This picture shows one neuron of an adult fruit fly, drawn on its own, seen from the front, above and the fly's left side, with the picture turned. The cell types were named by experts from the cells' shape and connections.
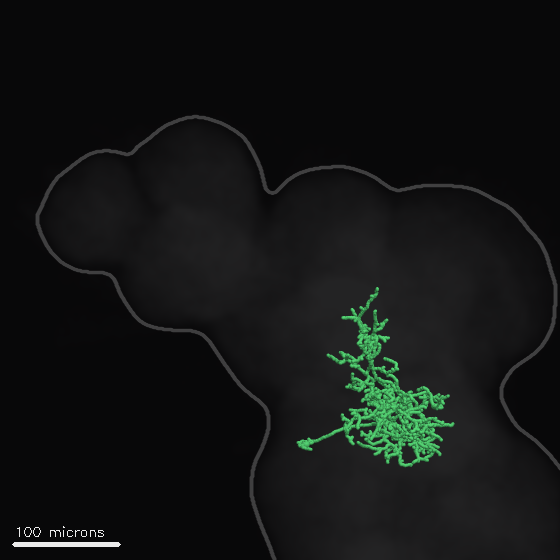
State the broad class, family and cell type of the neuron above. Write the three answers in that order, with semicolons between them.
nerve-cord intrinsic neuron; hemilineage 21A; IN21A020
